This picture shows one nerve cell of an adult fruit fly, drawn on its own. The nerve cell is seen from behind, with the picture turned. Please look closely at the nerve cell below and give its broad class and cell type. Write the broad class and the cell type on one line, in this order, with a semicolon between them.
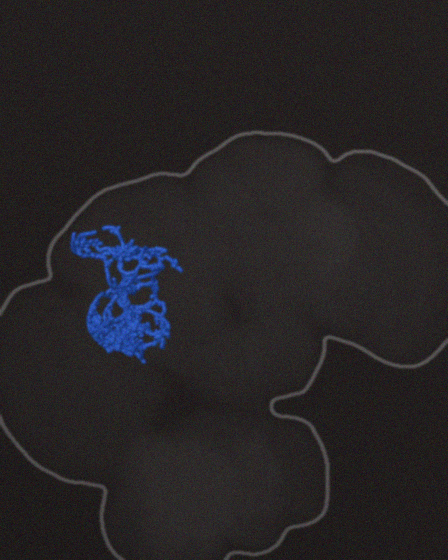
central-brain intrinsic neuron; AVLP281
